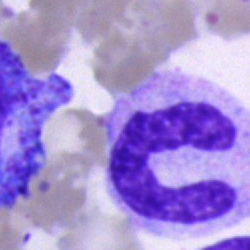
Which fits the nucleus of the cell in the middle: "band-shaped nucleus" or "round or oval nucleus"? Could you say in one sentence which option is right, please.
The nucleus of the cell is curved into a band that has no separate lobes.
